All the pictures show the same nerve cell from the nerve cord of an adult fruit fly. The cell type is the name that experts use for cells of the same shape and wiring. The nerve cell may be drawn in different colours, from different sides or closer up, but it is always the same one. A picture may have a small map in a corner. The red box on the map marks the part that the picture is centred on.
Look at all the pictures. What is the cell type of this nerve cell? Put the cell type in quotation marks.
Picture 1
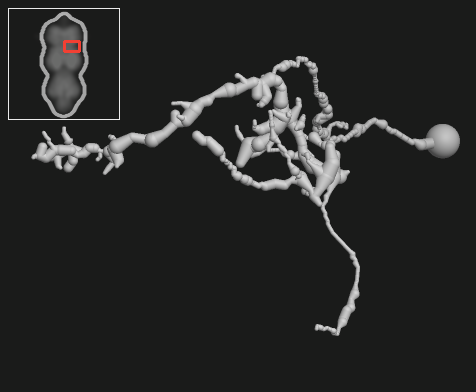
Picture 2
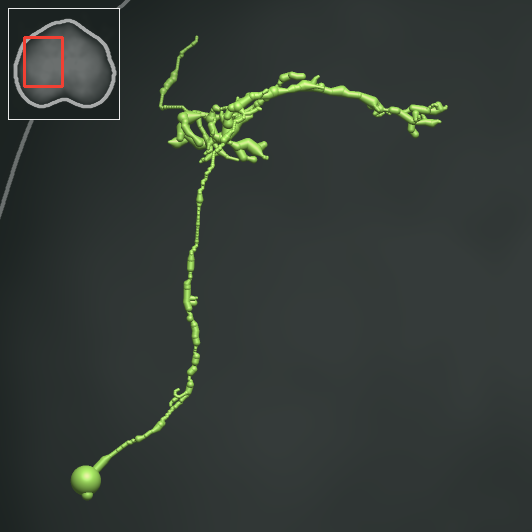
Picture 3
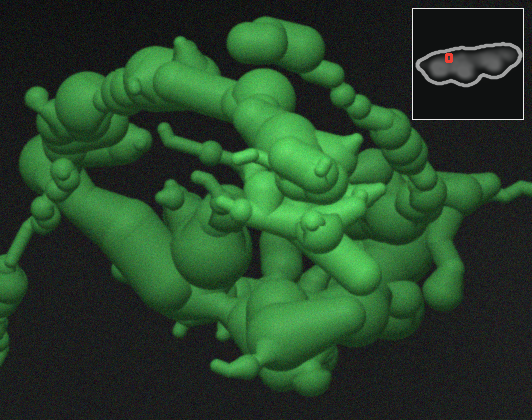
"IN03B045"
